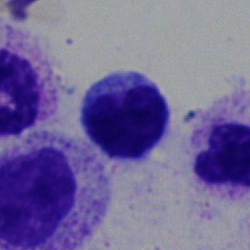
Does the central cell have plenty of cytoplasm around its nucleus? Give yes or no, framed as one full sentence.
No, its cytoplasm is scant rather than broad.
